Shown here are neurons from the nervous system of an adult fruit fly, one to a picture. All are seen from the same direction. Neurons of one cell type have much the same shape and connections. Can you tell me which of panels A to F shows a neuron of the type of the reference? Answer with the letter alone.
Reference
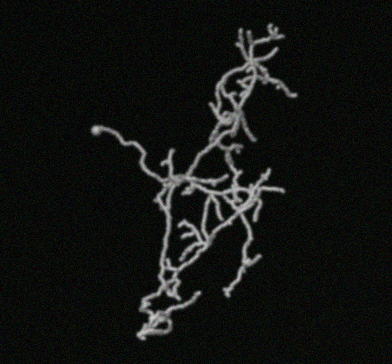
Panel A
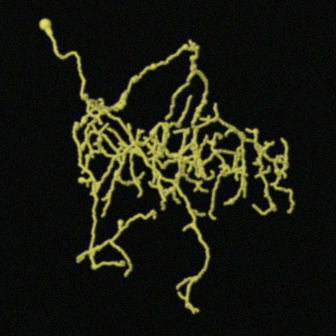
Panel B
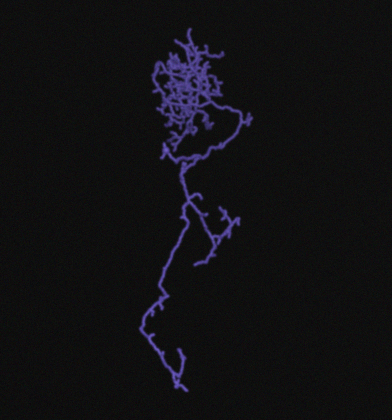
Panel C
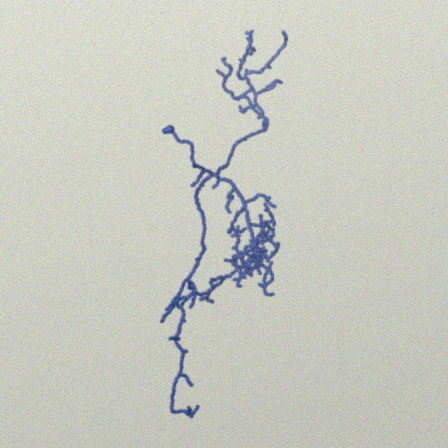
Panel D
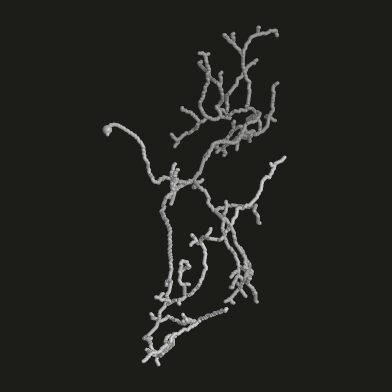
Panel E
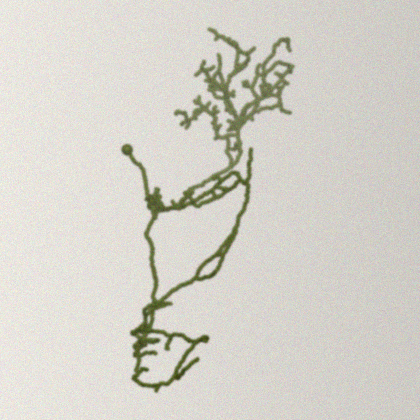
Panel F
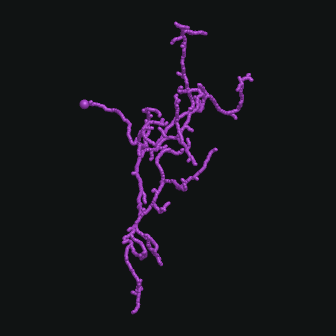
D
